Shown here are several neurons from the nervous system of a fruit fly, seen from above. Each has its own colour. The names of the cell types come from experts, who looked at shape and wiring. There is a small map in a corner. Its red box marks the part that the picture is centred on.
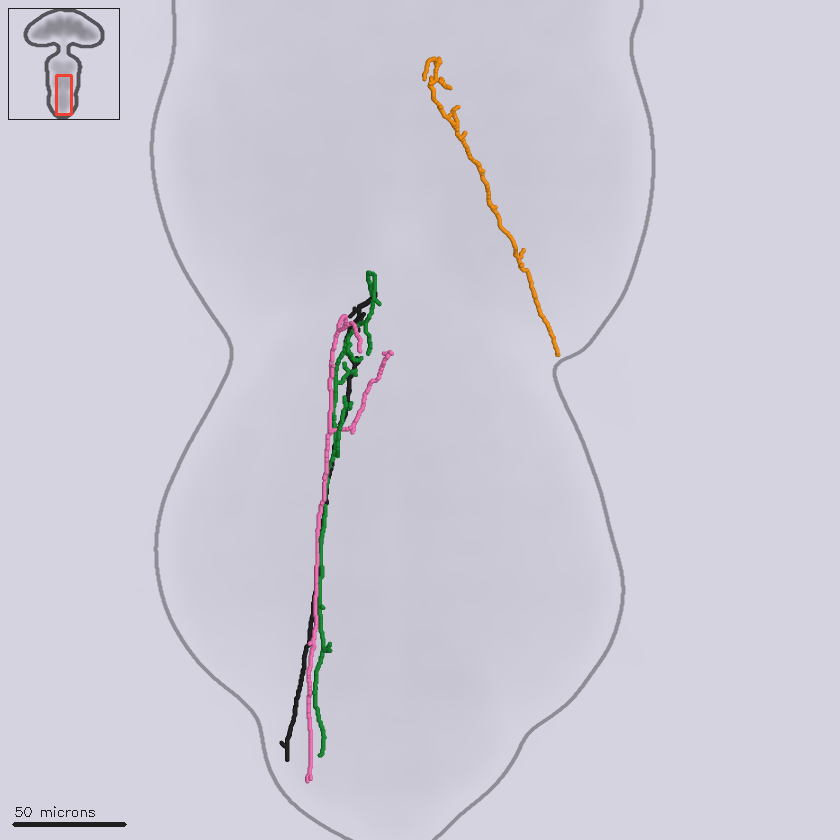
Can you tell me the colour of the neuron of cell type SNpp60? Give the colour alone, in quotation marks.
"black"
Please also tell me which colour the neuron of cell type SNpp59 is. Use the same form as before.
"pink"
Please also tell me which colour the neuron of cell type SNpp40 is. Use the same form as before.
"green"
